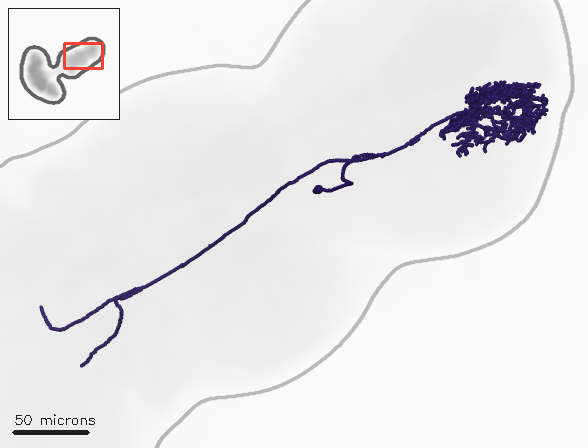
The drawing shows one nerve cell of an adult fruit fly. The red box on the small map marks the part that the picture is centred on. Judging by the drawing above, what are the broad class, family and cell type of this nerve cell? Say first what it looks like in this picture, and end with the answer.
It is in the nerve cord and does not reach the brain. The cell body is in the middle of the picture. From left to right in the picture it spans about 350 microns. It is a nerve-cord intrinsic neuron. The family is hemilineage 23B. Its cell type is IN23B025.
